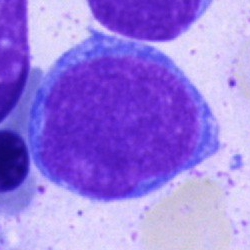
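Blast in the centre of a stained human bone marrow smear. Its outline is round to oval, with a slight angular point on the right side. The chromatin is finely granular and evenly spread. The cytoplasm forms only a thin rim around the nucleus, and it is blue.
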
